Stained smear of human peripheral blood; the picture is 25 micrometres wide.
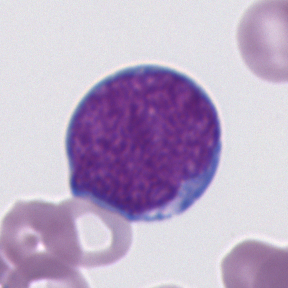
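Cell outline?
Round and smooth.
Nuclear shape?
Round; no indentation, no lobes.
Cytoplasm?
Thin deep-blue rim around the nucleus; no granules visible.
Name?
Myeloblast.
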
